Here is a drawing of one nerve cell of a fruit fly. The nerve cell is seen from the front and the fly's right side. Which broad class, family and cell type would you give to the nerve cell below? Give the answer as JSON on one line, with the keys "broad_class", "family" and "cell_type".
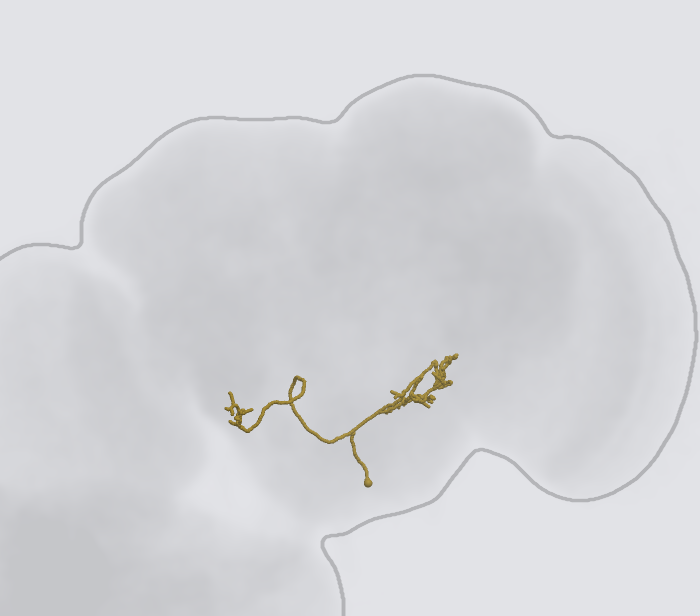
{"broad_class": "central-brain intrinsic neuron", "family": "hemilineage LB3", "cell_type": "CB1023"}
